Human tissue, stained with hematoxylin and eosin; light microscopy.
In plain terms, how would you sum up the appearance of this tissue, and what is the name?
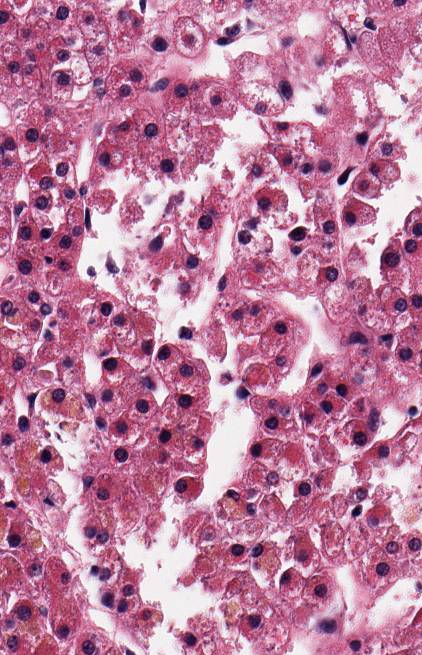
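Sheets and cords of large polygonal cells fill the field, separated by irregular clear spaces. These cells have abundant granular pink cytoplasm. Golden-brown granular pigment lies within cells, mostly at lower left. Small flattened dark nuclei line the clear spaces. This tissue is adrenal gland.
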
